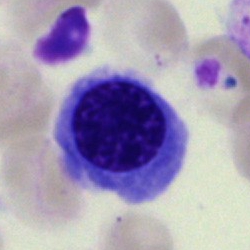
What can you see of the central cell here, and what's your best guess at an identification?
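Chromatin: coarse dark purple blocks, small paler gaps between. Cytoplasm: deep blue, no granules. Rim wider below nucleus than above. Name: erythroblast.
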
